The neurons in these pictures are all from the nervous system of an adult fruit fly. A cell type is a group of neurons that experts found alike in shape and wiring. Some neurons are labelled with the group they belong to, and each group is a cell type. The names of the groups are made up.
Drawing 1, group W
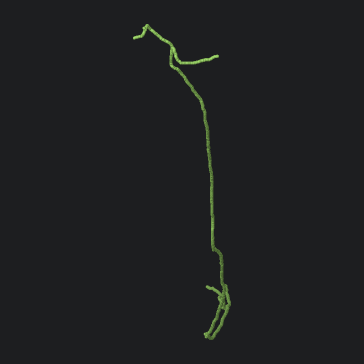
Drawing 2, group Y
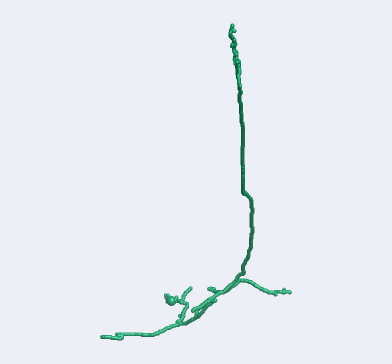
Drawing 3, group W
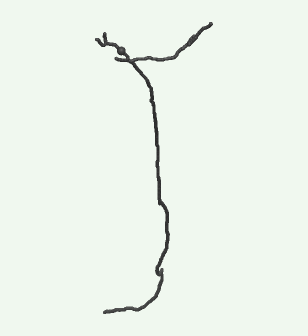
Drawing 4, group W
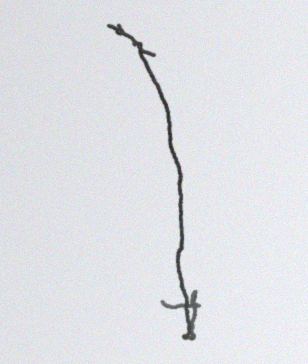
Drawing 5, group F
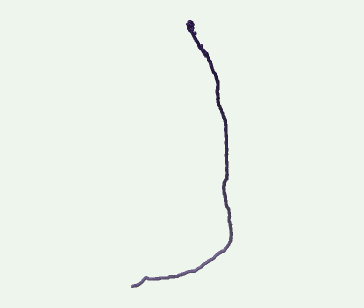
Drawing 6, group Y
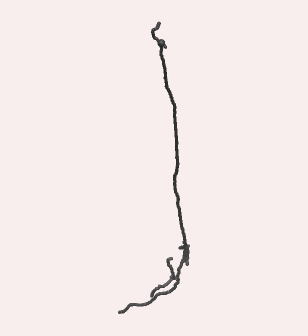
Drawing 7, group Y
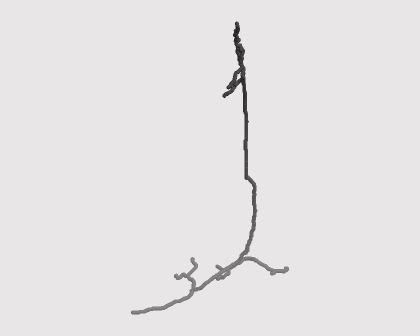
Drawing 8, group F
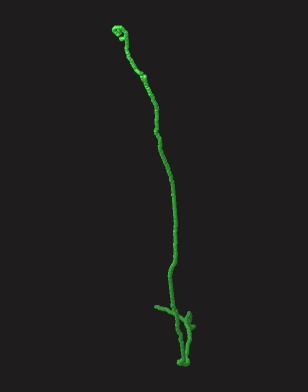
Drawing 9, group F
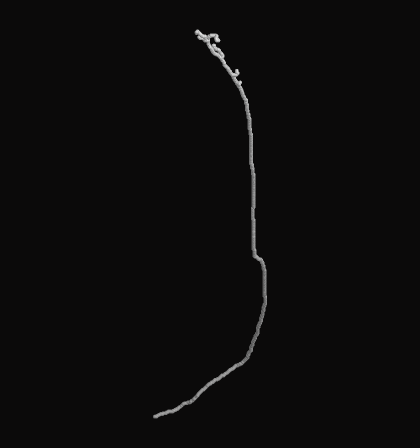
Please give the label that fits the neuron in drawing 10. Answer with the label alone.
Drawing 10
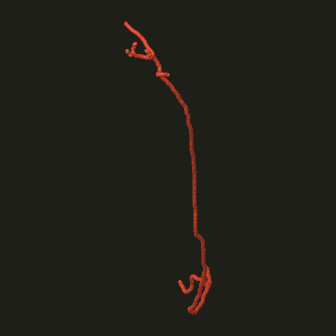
group W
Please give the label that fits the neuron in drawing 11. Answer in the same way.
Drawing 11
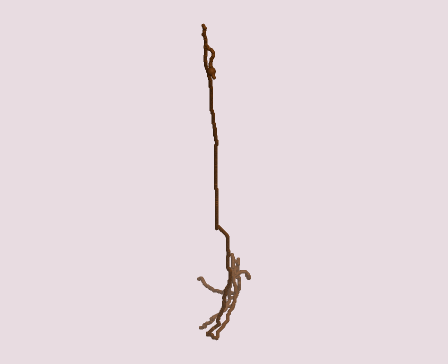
group Y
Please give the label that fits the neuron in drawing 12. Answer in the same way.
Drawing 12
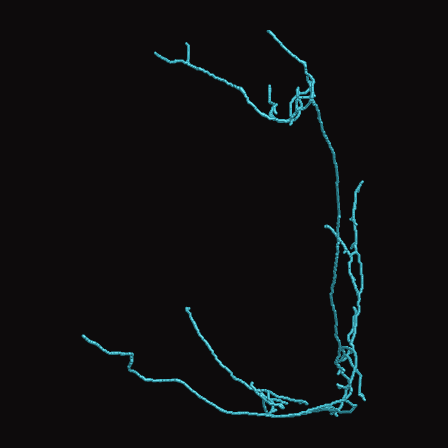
group Y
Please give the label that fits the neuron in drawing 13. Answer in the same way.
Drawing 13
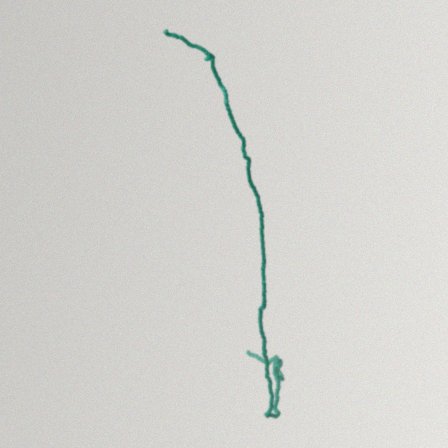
group W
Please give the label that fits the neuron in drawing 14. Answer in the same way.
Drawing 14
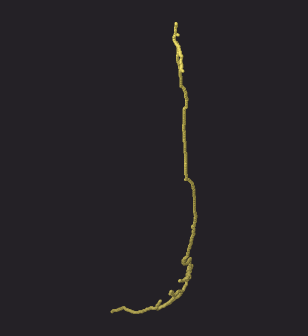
group Y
